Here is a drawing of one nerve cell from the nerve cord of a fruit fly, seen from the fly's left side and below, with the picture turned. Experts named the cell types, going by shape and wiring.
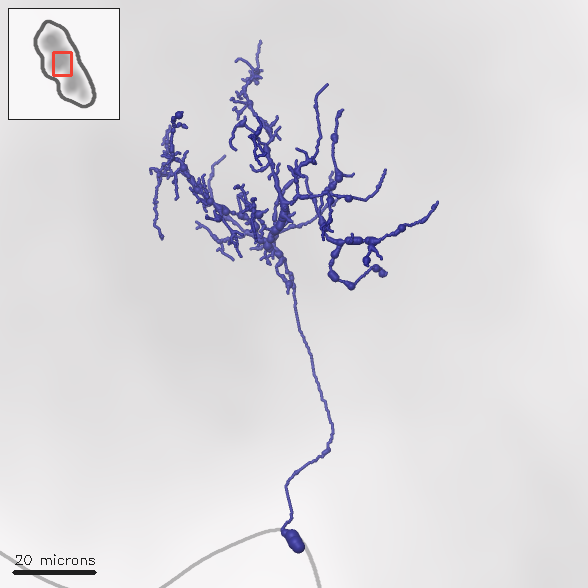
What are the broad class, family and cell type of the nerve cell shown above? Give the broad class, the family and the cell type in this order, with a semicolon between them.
nerve-cord intrinsic neuron; hemilineage 20A.22A; IN20A.22A065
